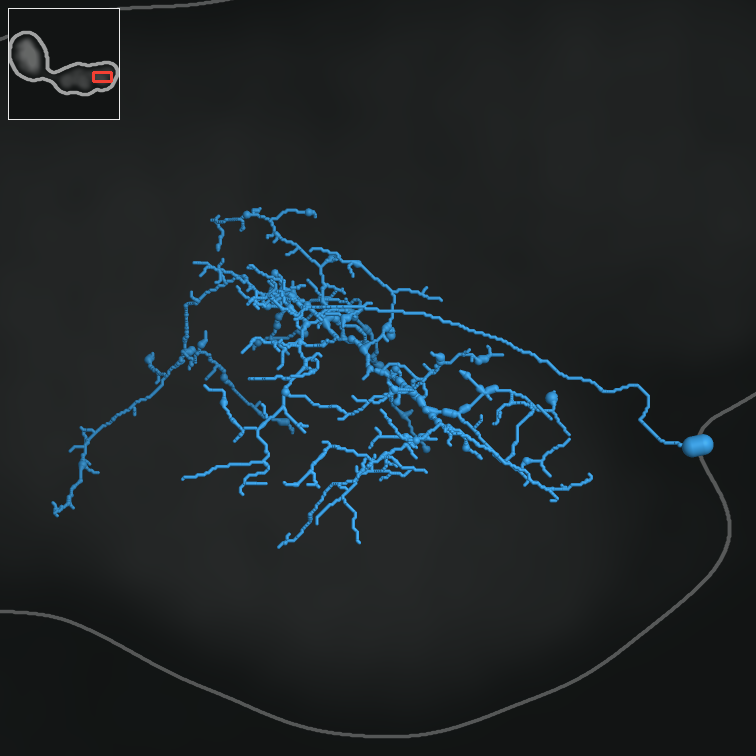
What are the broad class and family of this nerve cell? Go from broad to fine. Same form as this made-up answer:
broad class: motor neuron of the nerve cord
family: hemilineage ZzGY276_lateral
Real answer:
broad class: nerve-cord intrinsic neuron
family: hemilineage 03A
